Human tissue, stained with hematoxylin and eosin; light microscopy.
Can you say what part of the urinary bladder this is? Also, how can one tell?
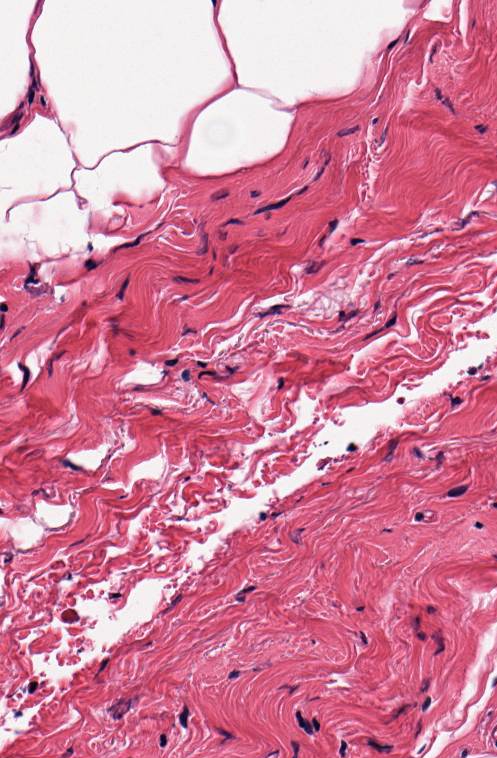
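Loose connective tissue occupies this field. Densely packed bundles of pink-staining collagen fill most of it, following a wavy, undulating course. Between the bundles lie nuclei that are mostly dark, thin and elongated, in keeping with fibroblasts.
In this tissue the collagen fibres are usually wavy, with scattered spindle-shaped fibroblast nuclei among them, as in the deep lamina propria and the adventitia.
Fat cells, seen as empty polygonal spaces bounded by thin membranes, occupy the top-left corner.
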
